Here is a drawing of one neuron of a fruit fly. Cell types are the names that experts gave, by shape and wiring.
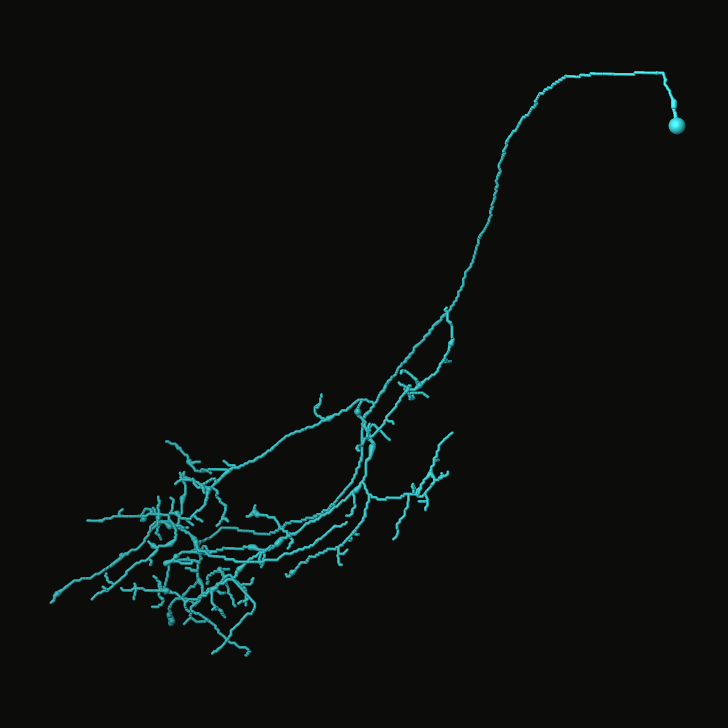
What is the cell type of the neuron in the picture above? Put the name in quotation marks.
"WED002"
